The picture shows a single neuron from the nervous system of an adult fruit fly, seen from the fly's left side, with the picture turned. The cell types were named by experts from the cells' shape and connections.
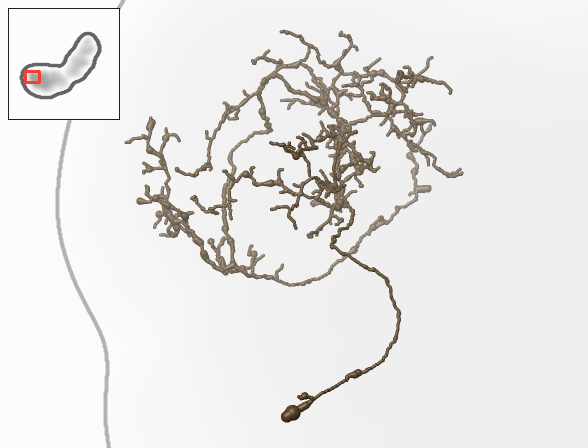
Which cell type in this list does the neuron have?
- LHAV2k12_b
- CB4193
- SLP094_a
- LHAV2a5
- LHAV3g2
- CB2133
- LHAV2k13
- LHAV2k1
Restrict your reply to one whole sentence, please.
The cell type LHAV3g2 includes this neuron.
